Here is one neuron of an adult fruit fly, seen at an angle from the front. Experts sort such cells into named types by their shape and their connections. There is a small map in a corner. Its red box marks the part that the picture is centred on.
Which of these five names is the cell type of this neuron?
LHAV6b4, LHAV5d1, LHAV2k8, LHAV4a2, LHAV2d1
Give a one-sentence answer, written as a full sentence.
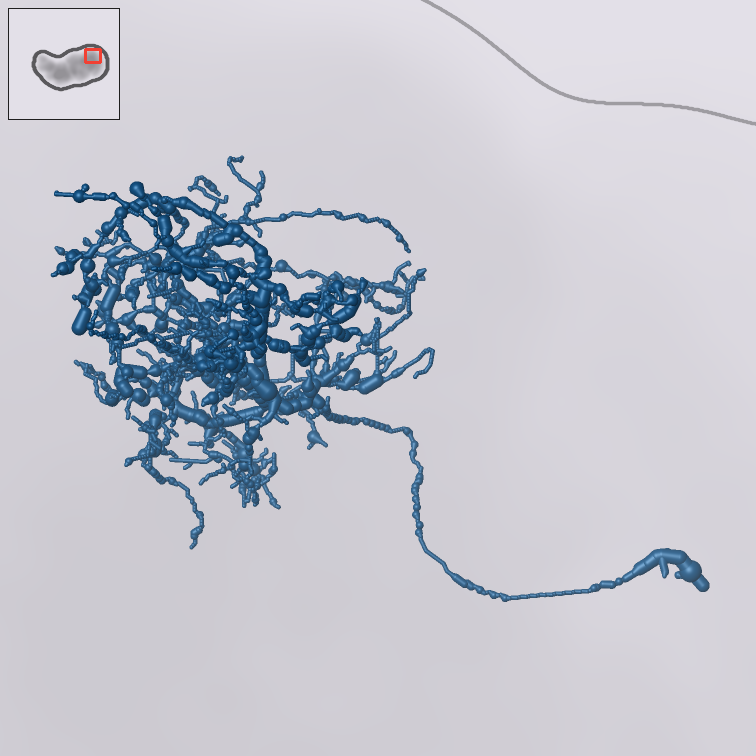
This neuron represents the cell type LHAV2k8.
